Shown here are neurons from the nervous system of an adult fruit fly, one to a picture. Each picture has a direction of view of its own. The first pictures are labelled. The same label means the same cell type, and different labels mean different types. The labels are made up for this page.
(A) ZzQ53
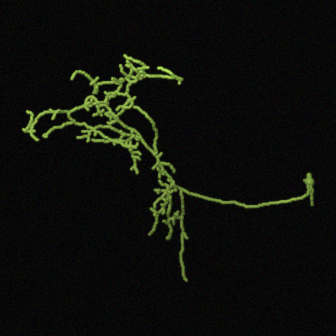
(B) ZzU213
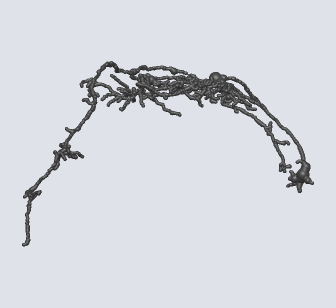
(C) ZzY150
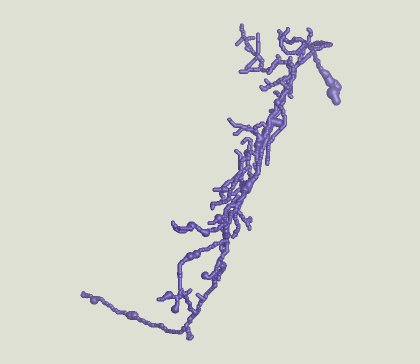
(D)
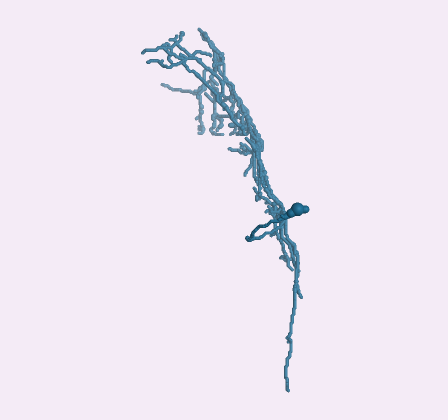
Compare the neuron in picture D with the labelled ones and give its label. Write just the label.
ZzQ53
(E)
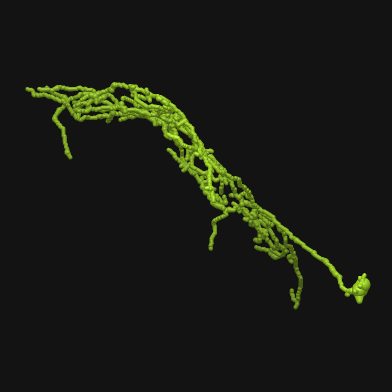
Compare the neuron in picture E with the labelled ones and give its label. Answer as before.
ZzQ53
